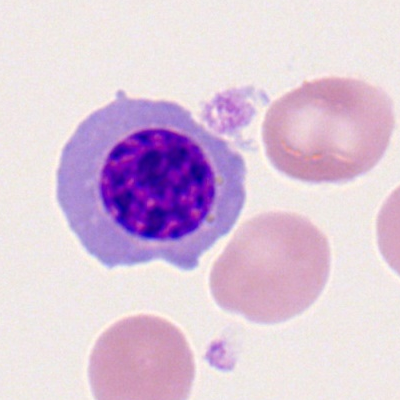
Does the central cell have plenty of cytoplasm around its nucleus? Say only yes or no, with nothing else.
Yes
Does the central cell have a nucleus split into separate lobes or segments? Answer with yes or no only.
No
